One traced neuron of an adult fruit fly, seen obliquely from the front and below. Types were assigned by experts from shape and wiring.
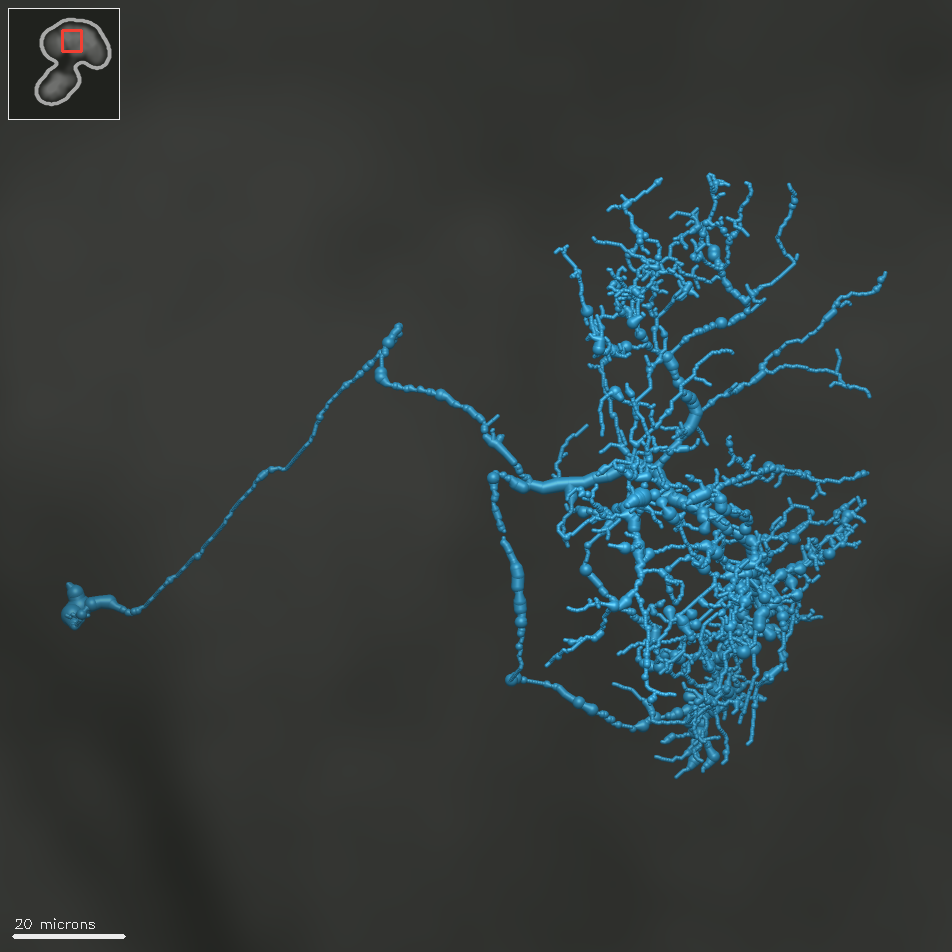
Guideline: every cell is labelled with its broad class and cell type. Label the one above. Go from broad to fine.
central-brain intrinsic neuron; VES059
